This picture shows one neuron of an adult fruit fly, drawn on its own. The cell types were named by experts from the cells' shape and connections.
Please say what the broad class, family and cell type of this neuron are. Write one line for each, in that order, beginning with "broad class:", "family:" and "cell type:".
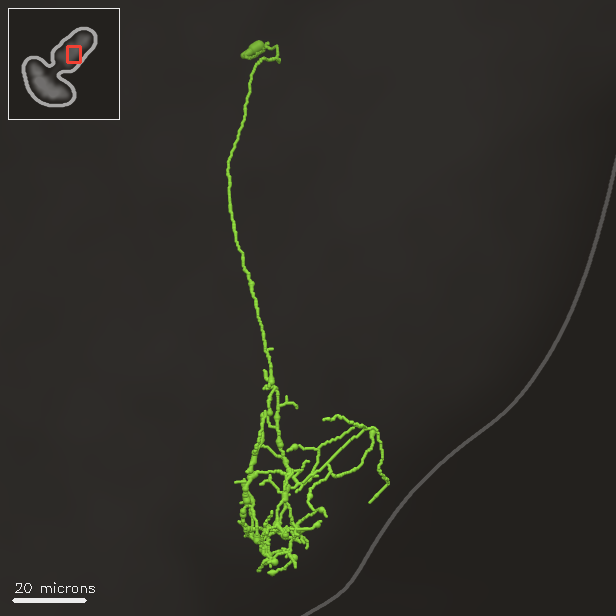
broad class: nerve-cord intrinsic neuron
family: hemilineage 06B
cell type: IN06B079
